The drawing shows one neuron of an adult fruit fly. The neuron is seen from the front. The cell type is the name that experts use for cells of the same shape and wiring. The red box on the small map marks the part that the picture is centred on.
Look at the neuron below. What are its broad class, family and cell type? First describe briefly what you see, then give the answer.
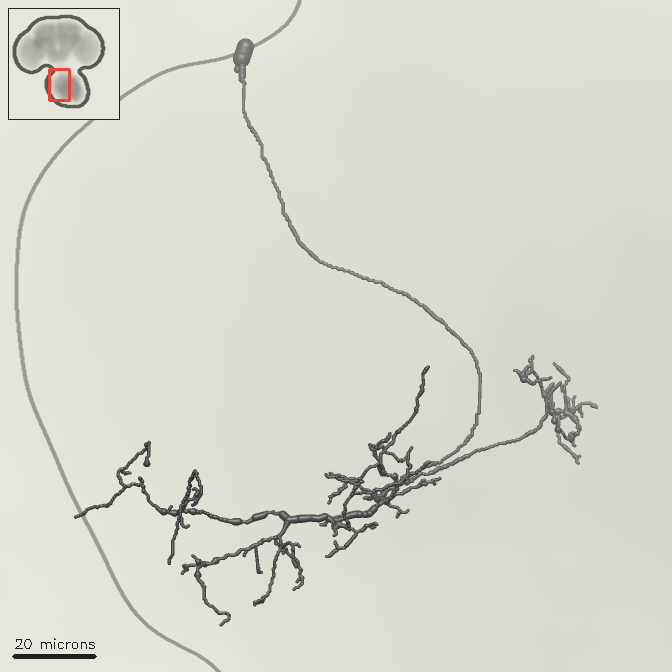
From top to bottom in the picture it spans about 140 microns. Dozens of branch ends can be seen. Its broad class is nerve-cord intrinsic neuron. Its family is hemilineage 23B. It is of cell type IN23B007.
